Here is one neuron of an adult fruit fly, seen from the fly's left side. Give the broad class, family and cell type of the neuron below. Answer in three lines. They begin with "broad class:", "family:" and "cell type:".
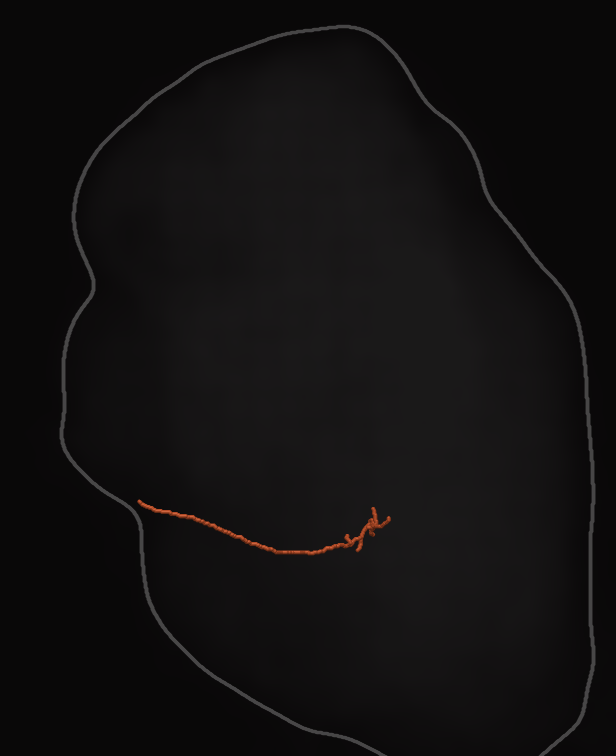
broad class: sensory neuron entering the brain
family: class mechanosensory
cell type: JO-ED2_a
